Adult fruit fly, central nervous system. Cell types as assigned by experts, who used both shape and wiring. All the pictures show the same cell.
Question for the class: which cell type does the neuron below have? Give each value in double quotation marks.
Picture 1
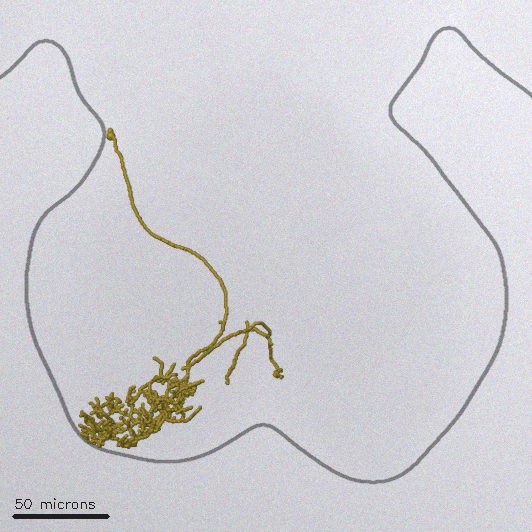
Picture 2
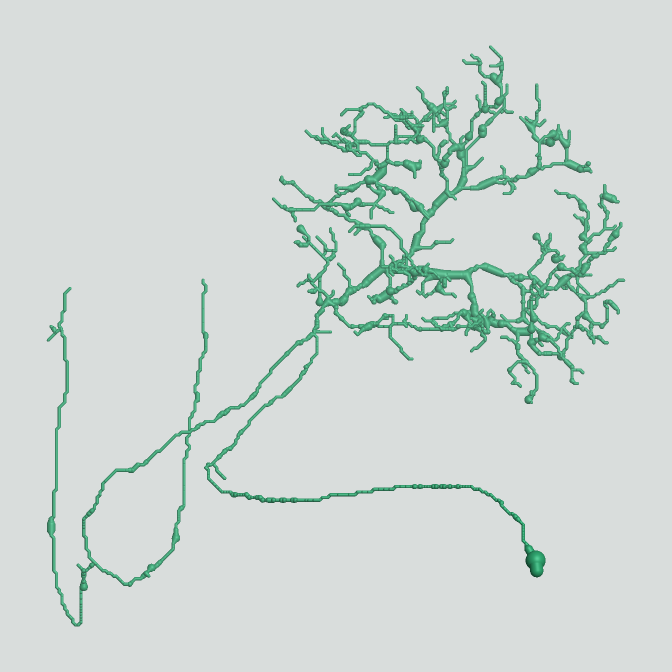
"IN23B025"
